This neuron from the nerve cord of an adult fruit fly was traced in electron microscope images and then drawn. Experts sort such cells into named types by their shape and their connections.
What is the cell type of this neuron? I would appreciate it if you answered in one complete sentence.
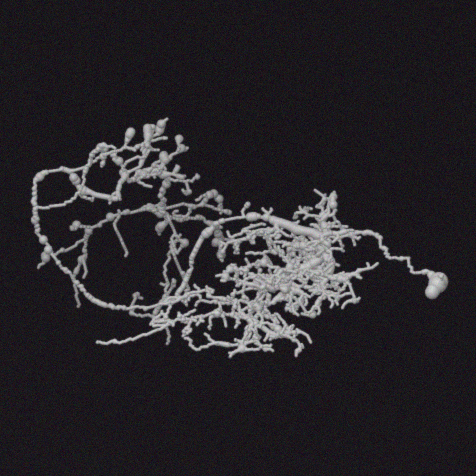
This neuron counts as a member of the cell type INXXX281.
